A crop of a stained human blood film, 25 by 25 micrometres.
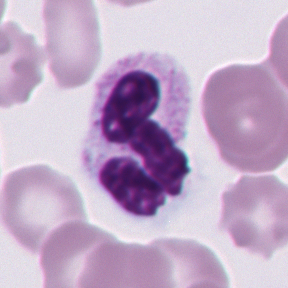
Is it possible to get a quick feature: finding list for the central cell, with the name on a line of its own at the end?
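Nucleus: divided into three lobes
Lobe arrangement: stacked one above another, top to bottom of the cell
Cytoplasm: pale pinkish-lilac
Granules: fine, dust-like, violet
Cell size: about 14 by 10 micrometres
Nuclear share of cell area: about 60%
Name: segmented neutrophil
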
